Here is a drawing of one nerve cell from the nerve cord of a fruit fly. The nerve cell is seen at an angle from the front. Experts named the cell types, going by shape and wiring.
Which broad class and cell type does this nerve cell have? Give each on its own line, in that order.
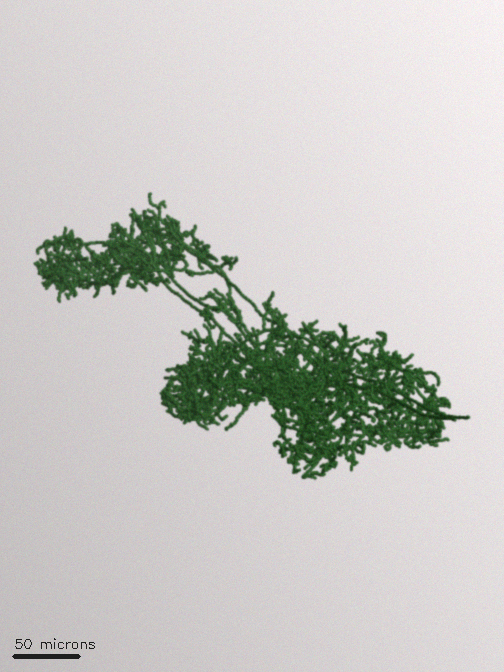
ascending neuron
ANXXX005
